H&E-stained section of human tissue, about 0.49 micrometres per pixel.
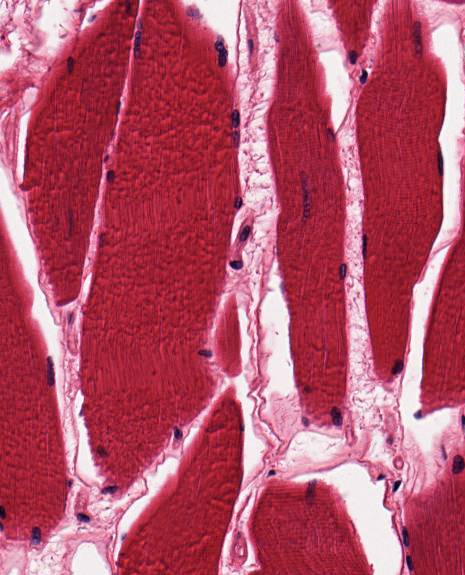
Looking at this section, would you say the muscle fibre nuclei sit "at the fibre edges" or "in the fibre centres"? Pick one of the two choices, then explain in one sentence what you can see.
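At the fibre edges. The muscle nuclei are flattened and dark and lie at the edges of the fibres.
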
